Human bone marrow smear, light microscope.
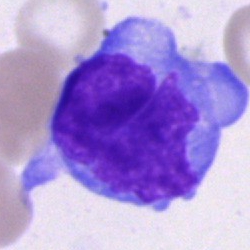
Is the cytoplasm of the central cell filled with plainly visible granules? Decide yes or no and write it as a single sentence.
No, its cytoplasm is free of any visible granules.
